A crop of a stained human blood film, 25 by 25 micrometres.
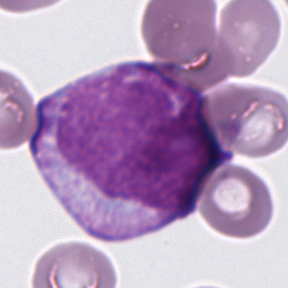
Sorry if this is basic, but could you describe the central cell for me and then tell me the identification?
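Angular in outline, the cell has fairly straight edges and corners. The nucleus occupies most of the cell and is positioned toward the upper right. Along the lower left side, the cytoplasm forms a broad crescent without coarse distinct granules. The cell is an atypical promyelocyte.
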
